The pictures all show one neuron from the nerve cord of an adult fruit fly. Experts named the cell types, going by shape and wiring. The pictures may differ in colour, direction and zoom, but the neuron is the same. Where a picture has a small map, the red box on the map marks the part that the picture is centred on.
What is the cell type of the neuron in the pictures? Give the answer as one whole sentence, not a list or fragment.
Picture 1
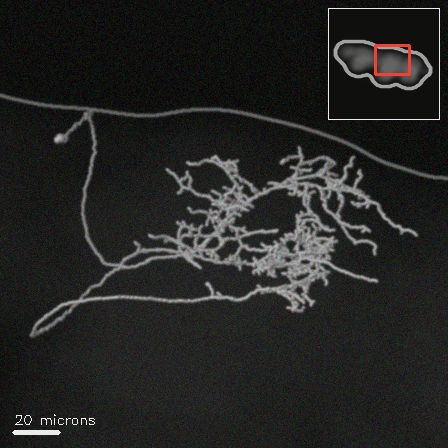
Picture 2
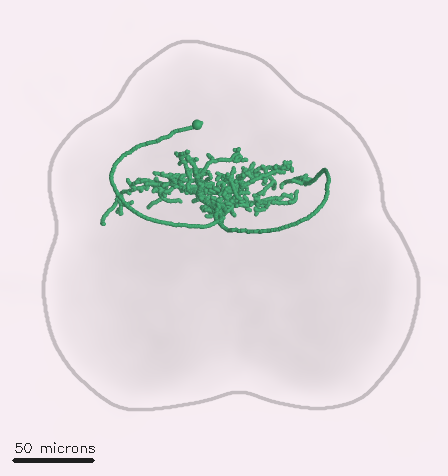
This neuron is of the type IN19B043.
